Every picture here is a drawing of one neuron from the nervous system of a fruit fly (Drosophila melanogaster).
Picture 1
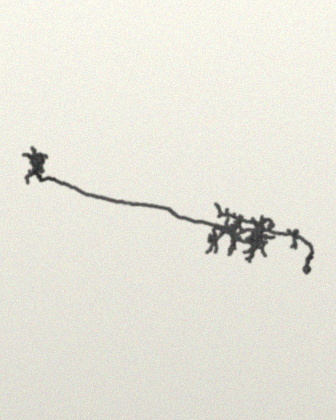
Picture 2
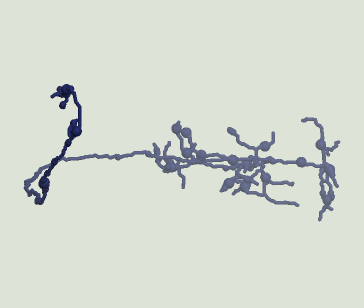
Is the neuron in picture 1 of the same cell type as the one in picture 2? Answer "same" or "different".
different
